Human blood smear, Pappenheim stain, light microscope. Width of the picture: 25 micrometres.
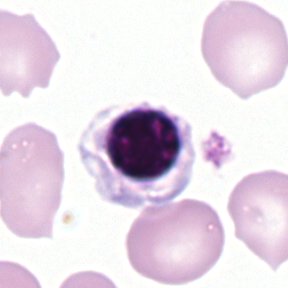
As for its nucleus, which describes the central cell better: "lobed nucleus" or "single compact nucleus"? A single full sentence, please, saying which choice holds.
What its nucleus forms is one compact round, oval or kidney-shaped mass.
